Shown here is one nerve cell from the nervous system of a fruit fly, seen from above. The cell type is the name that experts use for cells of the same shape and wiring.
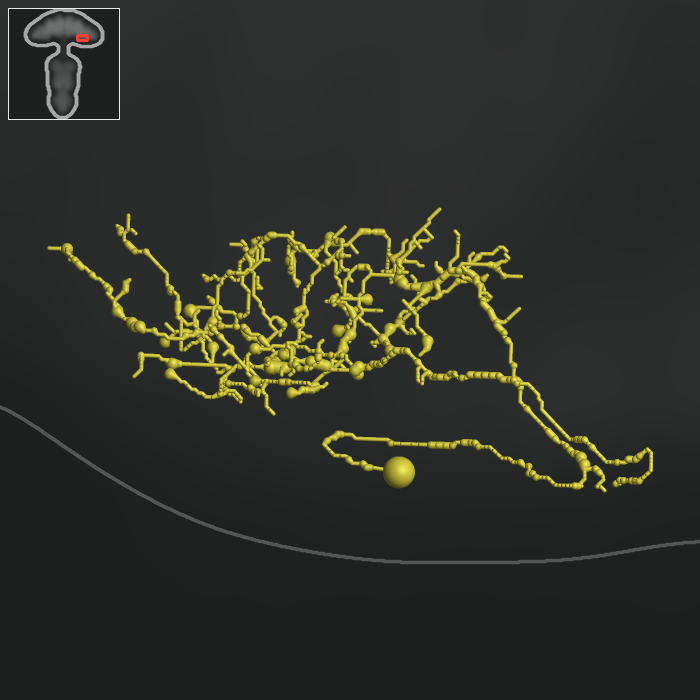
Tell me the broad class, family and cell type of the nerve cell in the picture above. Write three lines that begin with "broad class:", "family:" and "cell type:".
broad class: optic-lobe intrinsic neuron
family: LPi
cell type: LPi2d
